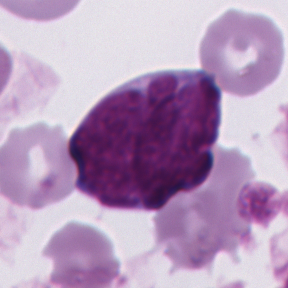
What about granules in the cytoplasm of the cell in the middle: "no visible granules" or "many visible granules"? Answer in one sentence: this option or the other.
No granules can be seen in the cytoplasm of this cell.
